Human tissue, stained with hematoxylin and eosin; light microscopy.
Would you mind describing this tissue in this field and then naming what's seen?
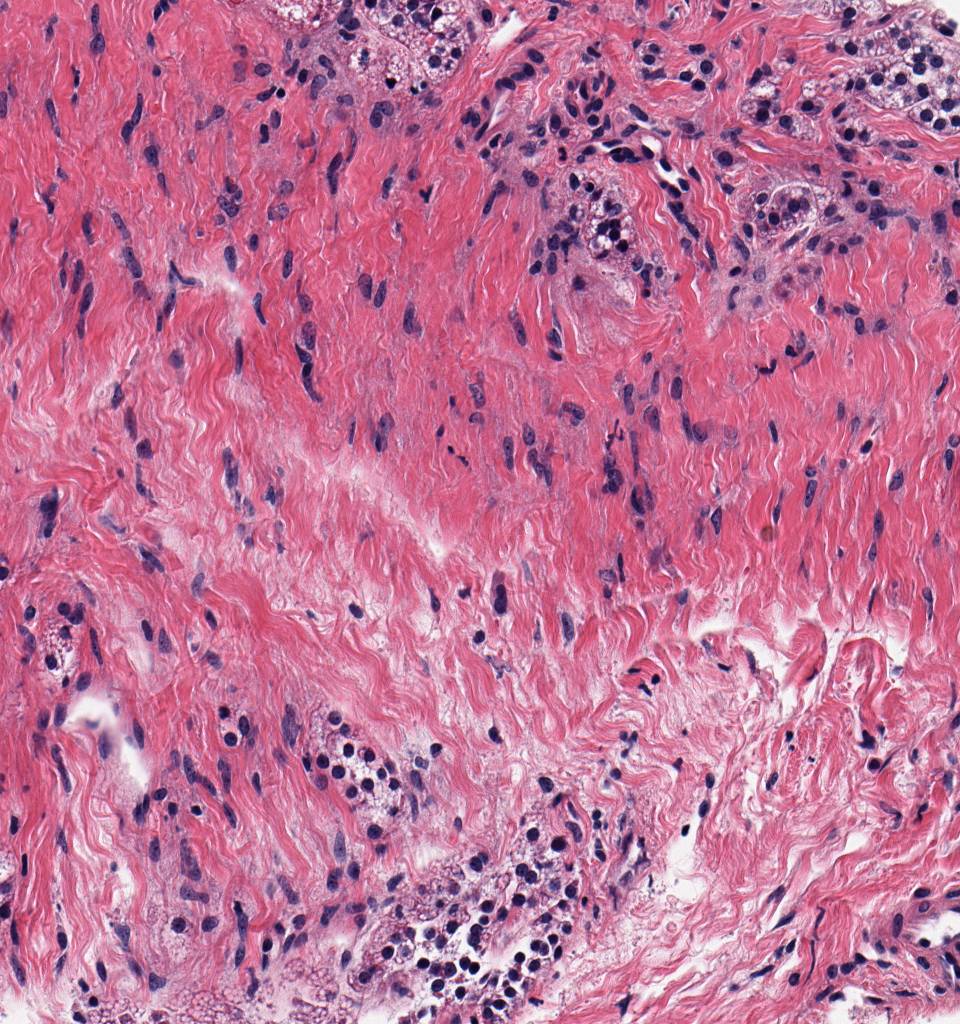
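Mostly dense pink fibrous tissue; small cell clusters mainly along top and bottom edges. Elongated, dark spindle-shaped nuclei scattered between and along collagen fibres. Nests at top and bottom: small, round, dark nuclei; some cells with pale, finely vacuolated, bubbly cytoplasm. Tissue: adrenal gland.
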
